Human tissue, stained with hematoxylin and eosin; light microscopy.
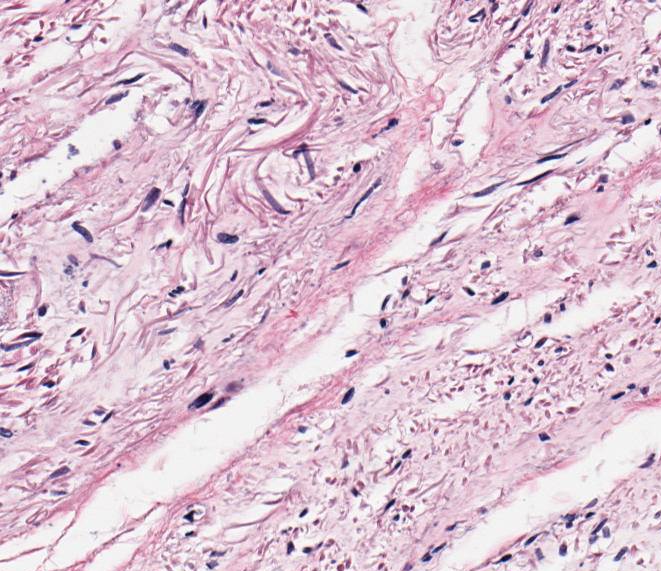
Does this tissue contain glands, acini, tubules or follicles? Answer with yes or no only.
No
